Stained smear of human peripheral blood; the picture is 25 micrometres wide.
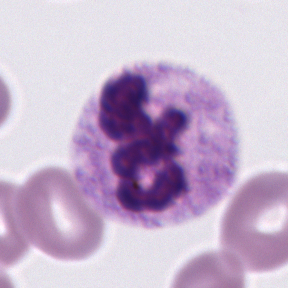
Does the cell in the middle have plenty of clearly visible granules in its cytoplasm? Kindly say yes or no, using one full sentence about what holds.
Yes, the cytoplasm of the cell is rich in visible granules.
